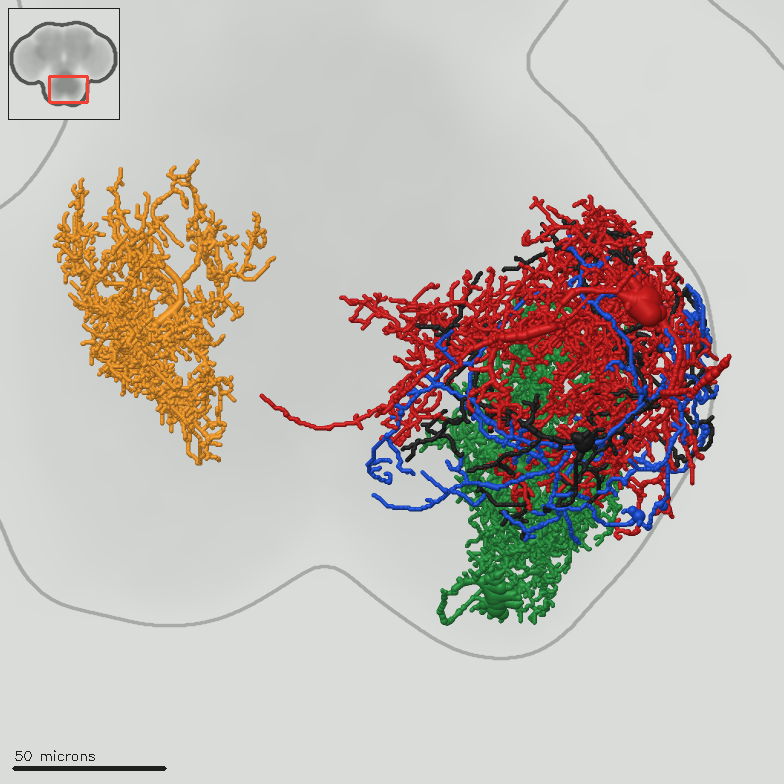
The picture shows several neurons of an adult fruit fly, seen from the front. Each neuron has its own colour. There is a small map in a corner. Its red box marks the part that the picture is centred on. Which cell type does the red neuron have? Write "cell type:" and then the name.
cell type: Tergopleural/Pleural promotor MN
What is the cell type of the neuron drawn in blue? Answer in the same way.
cell type: IN13A047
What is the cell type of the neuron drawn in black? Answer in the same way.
cell type: IN13A049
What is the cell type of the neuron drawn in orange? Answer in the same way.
cell type: IN13A014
